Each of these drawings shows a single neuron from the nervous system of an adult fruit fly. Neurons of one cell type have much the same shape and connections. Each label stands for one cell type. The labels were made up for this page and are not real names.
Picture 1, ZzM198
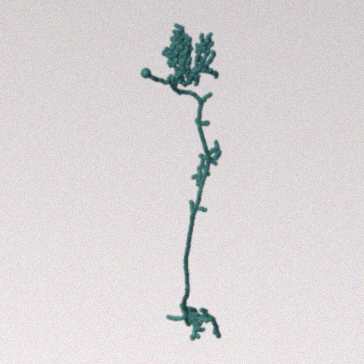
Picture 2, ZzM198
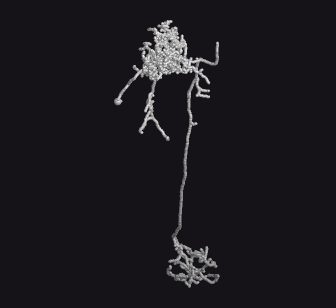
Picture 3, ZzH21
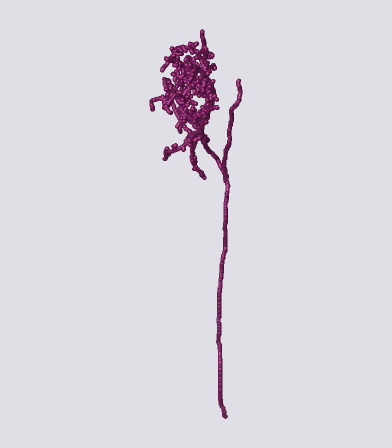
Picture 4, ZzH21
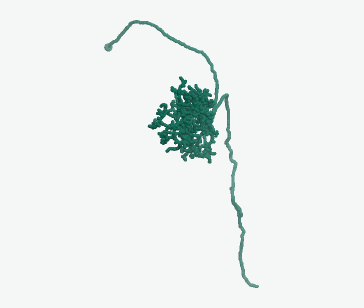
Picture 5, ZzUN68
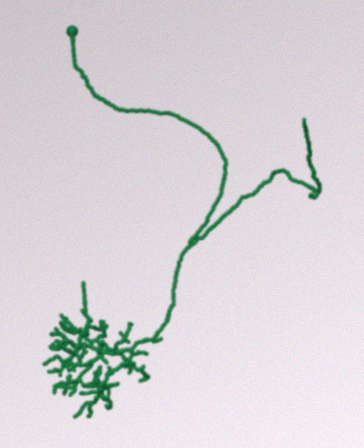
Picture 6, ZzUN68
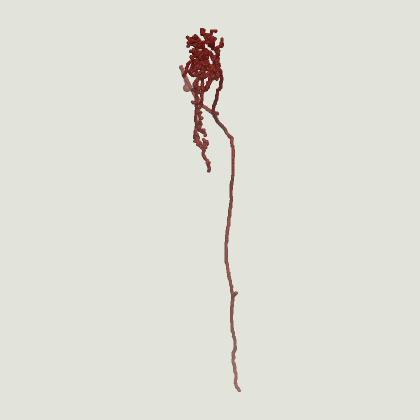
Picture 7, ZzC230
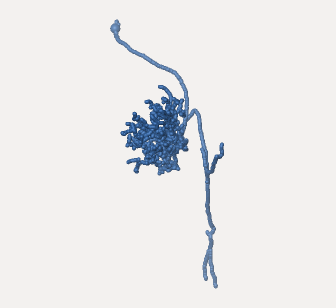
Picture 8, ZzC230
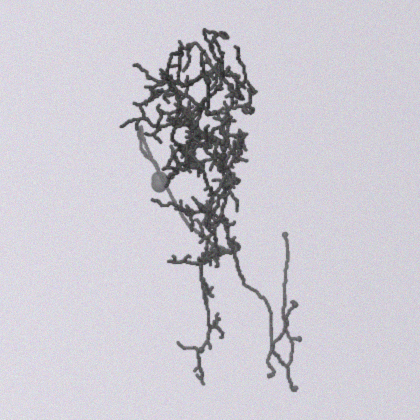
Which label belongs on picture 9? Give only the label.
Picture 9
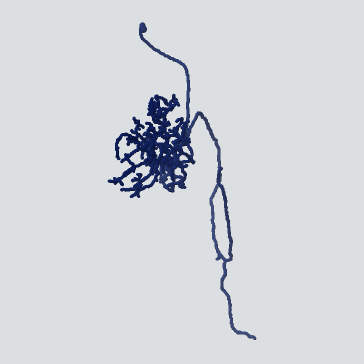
ZzC230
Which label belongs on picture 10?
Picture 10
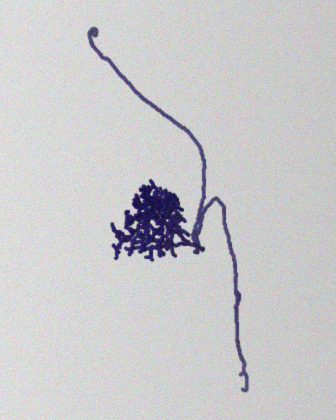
ZzUN68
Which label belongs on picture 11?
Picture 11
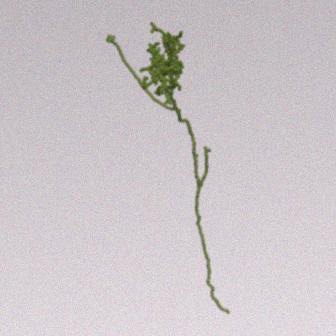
ZzC230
